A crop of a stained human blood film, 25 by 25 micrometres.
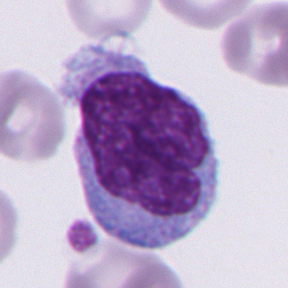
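Monocyte in a stained smear of human peripheral blood, the nucleated cell at the centre. Its oval outline frays into a ruffled edge at the upper left. See how a notch cuts into the lower right side of the irregular nucleus. The pale grey-blue cytoplasm is finely speckled, with no coarse granules.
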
